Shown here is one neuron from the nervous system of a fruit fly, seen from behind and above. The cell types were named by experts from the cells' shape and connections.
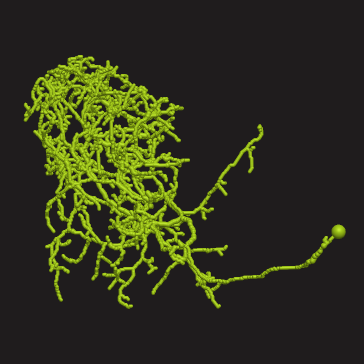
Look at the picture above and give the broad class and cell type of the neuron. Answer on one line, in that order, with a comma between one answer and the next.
central-brain intrinsic neuron, SMP199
